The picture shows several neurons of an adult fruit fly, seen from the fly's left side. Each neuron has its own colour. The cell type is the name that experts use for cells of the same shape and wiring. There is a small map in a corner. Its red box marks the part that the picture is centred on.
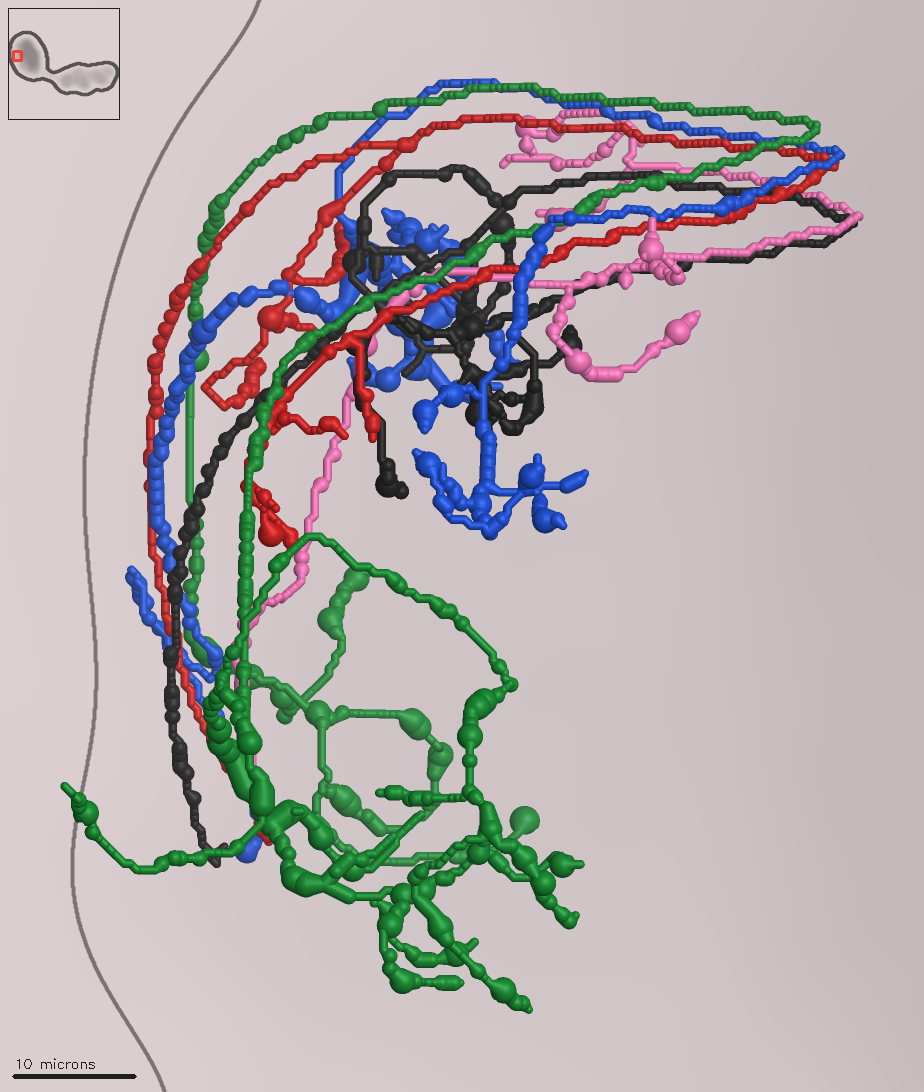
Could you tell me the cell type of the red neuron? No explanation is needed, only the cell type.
ORN_DA2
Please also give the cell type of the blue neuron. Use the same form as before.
ORN_DC1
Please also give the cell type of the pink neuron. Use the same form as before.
ORN_DM3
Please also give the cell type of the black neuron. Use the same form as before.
ORN_DM6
